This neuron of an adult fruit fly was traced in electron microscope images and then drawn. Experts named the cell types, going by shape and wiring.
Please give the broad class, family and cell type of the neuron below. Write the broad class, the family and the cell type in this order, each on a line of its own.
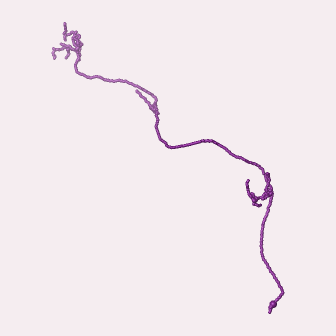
central-brain intrinsic neuron
class CX
PFNp_b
